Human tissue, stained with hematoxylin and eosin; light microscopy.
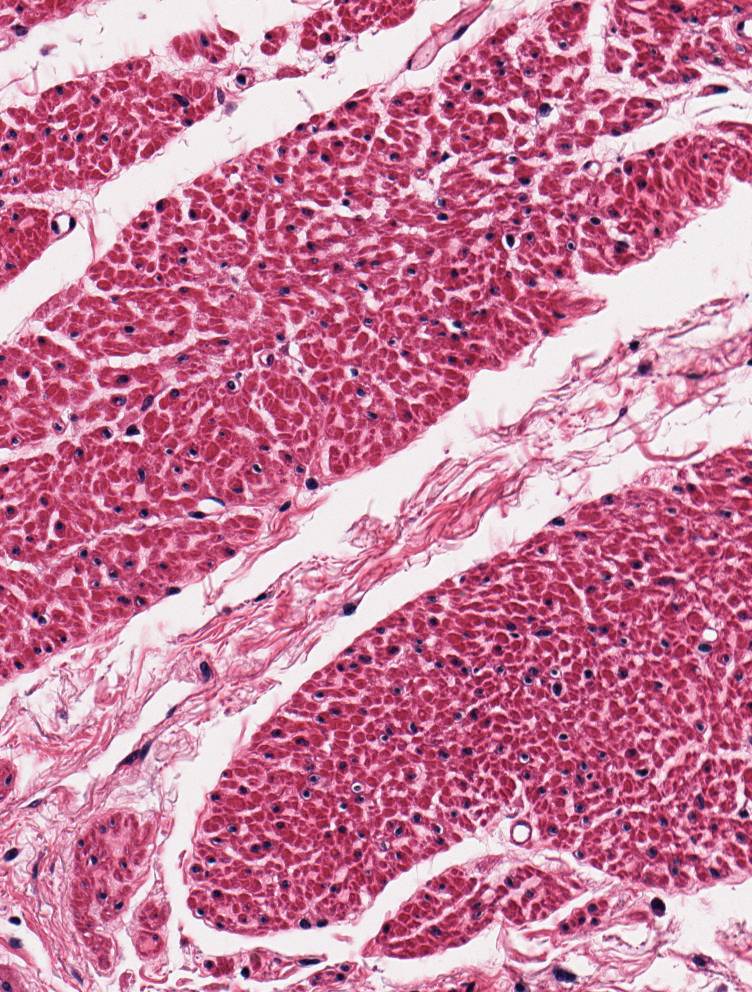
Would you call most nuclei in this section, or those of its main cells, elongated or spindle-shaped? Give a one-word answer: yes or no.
No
